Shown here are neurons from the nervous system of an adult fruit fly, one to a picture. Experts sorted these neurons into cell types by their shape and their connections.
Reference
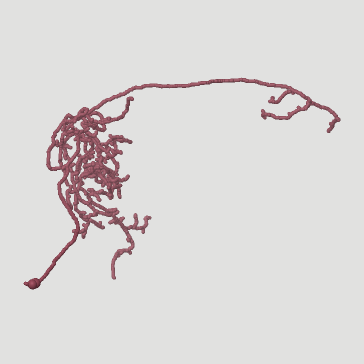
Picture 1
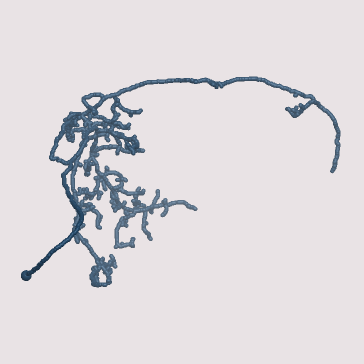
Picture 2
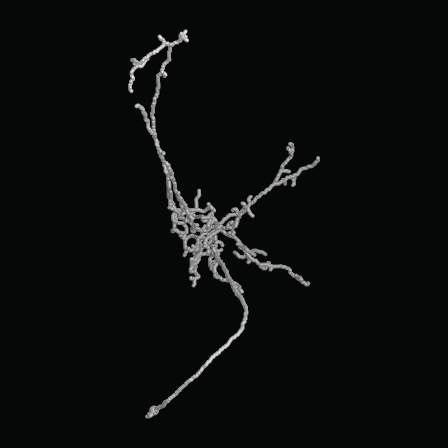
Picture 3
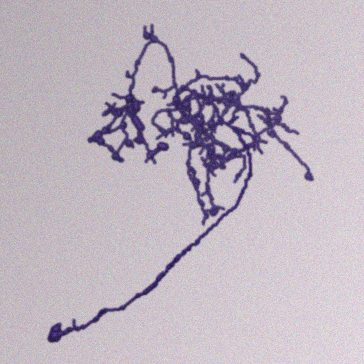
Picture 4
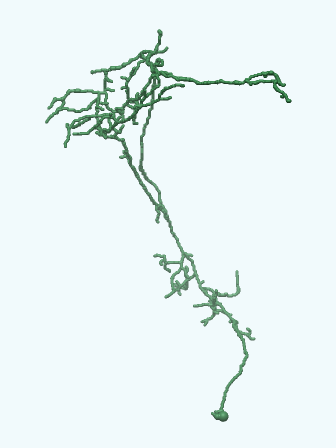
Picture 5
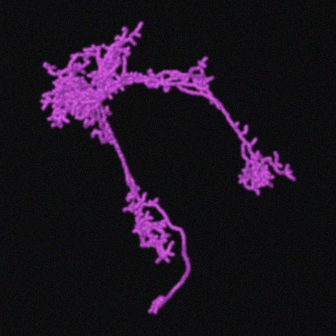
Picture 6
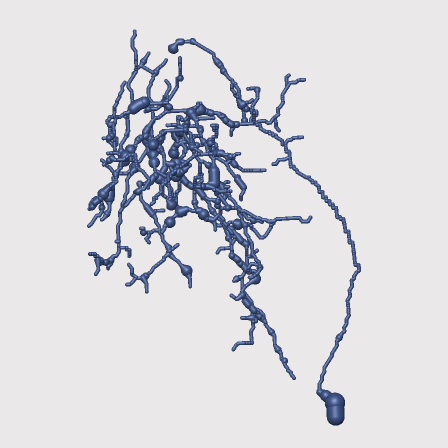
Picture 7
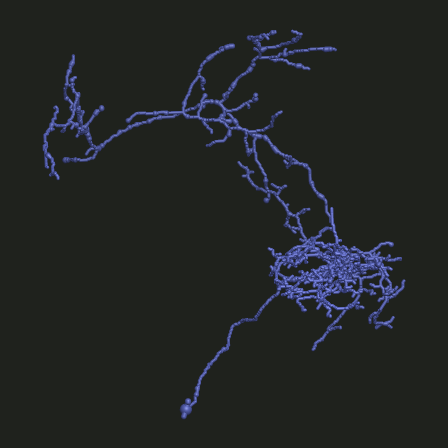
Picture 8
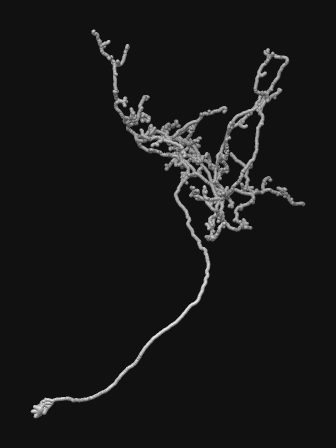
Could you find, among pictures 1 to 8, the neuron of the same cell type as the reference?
Picture 1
